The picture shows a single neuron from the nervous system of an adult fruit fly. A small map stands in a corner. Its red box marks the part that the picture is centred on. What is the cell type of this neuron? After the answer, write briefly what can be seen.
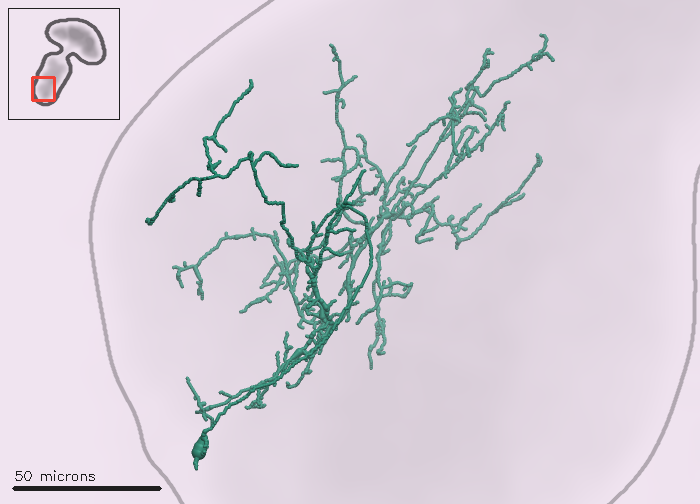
It is of cell type IN03A050. It is a nerve-cord intrinsic neuron. It lies in the nerve cord. The cell body can be seen at the lower left of the picture. From top to bottom in the picture it spans about 150 microns.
